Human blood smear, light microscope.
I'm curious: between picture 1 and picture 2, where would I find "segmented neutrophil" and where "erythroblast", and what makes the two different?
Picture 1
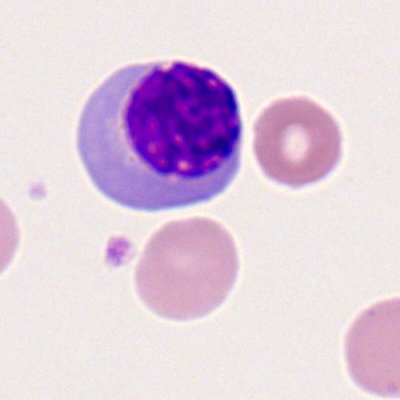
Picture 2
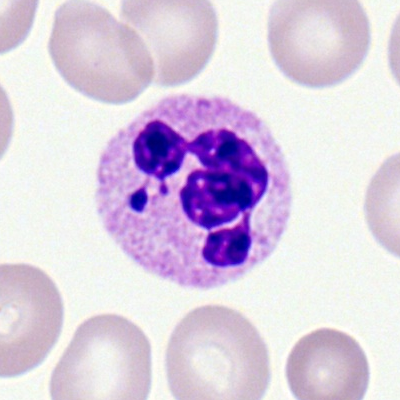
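Picture 1 shows an erythroblast; picture 2 shows a segmented neutrophil. Both cells are round with a smooth margin, the erythroblast tending slightly towards oval. The nucleus of the segmented neutrophil is divided into several lobes connected by thin strands.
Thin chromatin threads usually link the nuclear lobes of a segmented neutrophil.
Chromatin is coarse and clumped in both cells: in the erythroblast it forms dark blocks separated by paler spaces, and in the neutrophil it is dense and dark purple.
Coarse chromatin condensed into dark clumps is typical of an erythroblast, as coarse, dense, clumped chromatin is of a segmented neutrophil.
The erythroblast shows a paler zone of cytoplasm along the left edge of the nucleus, without visible granules. The neutrophil has plentiful pale pinkish-lilac cytoplasm with fine small pinkish-violet granules scattered evenly through it.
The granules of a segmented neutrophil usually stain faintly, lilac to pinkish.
Neither cell contains vacuoles. A red cell with a central pale area lies close against the right side of the erythroblast.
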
